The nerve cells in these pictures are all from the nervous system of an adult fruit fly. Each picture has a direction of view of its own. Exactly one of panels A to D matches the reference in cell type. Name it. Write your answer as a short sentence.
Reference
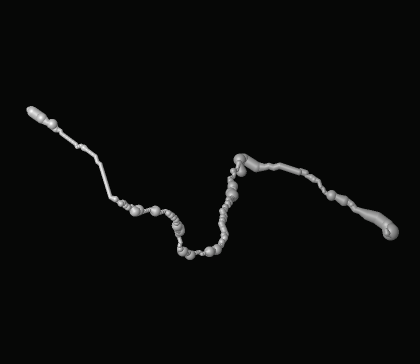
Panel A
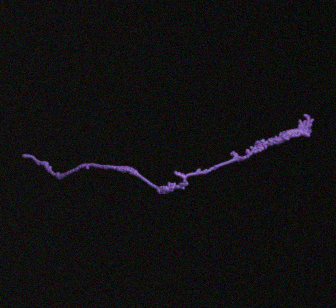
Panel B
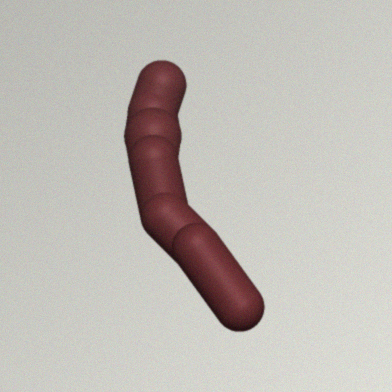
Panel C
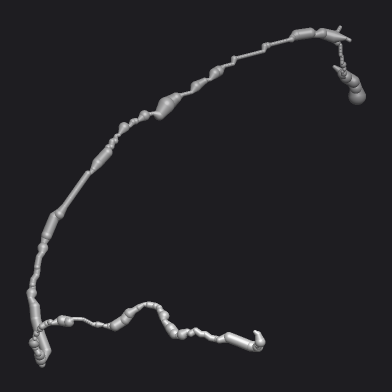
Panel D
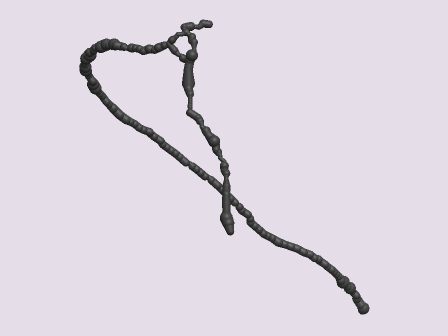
Panel A is of the same cell type.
